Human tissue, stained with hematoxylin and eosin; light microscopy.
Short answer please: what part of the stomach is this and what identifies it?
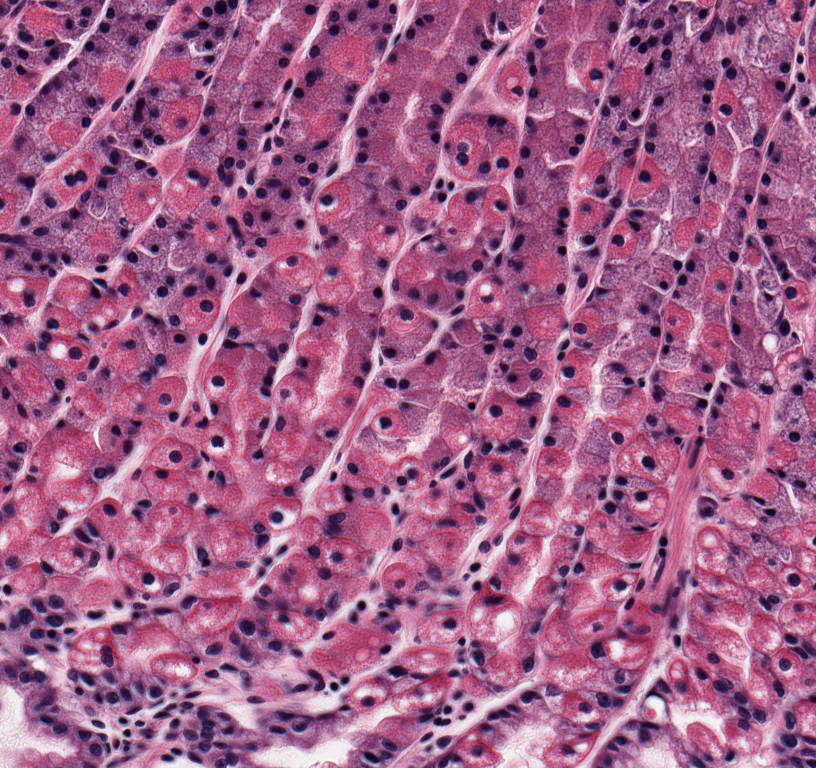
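The field consists of fundic glands. Large rounded parietal cells with bright pink cytoplasm and a central round nucleus are numerous throughout the glands. Smaller cells with purple granular cytoplasm lie between them, most densely in the upper part of the field.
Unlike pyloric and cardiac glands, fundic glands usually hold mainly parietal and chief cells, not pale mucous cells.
Only thin pale pink connective tissue strands separate the glands, whose narrow lumens are mostly hard to make out.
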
